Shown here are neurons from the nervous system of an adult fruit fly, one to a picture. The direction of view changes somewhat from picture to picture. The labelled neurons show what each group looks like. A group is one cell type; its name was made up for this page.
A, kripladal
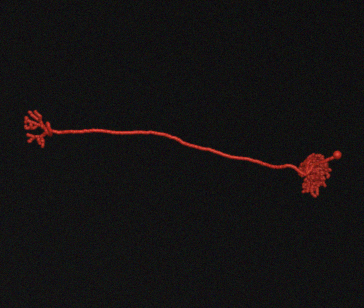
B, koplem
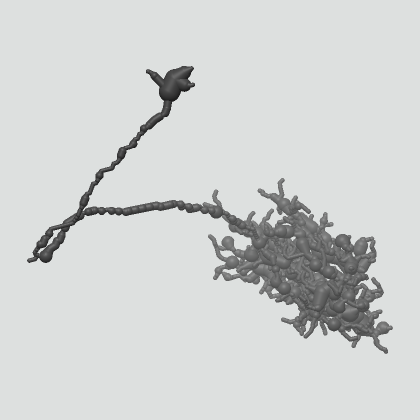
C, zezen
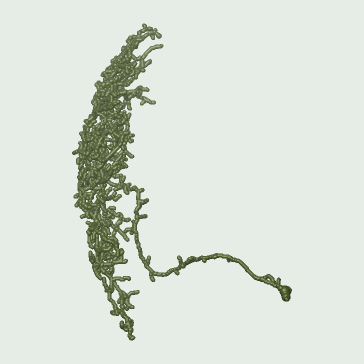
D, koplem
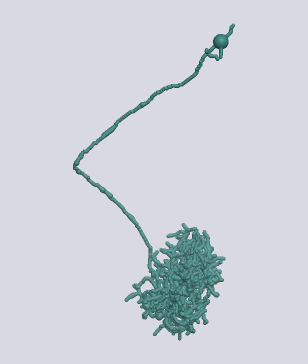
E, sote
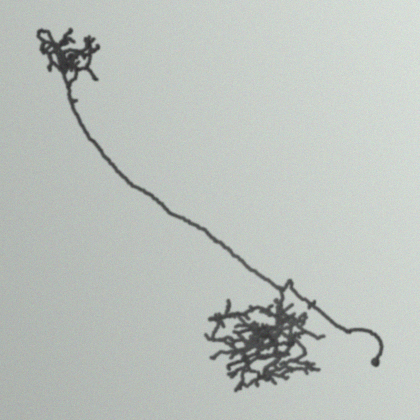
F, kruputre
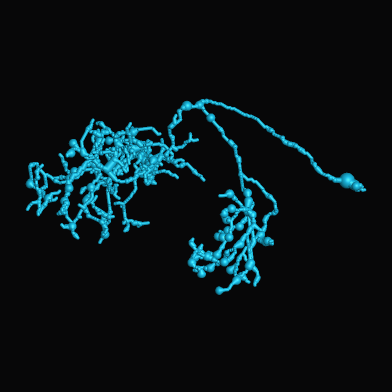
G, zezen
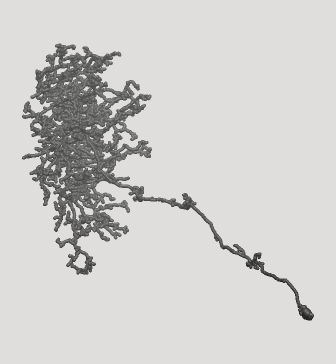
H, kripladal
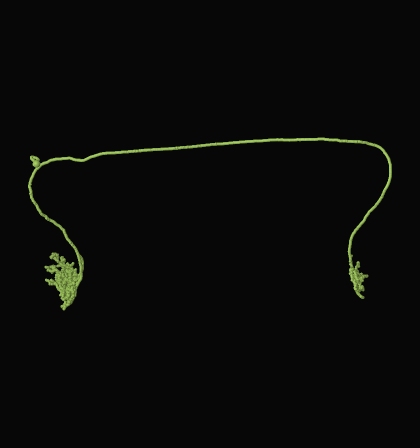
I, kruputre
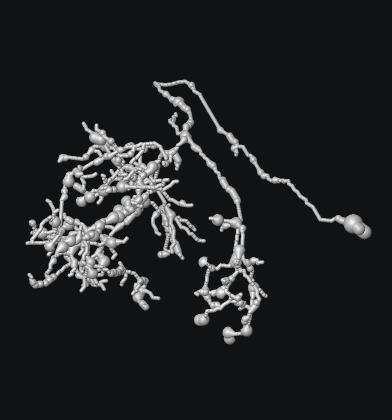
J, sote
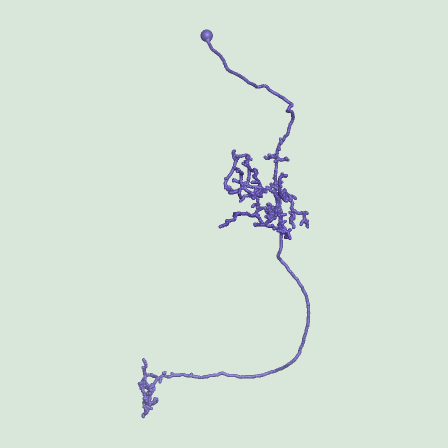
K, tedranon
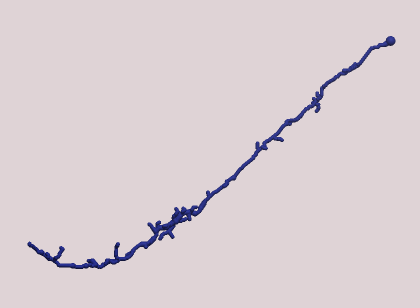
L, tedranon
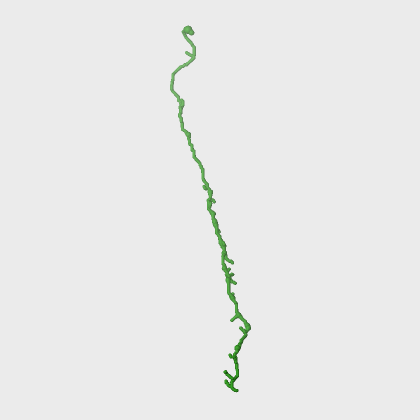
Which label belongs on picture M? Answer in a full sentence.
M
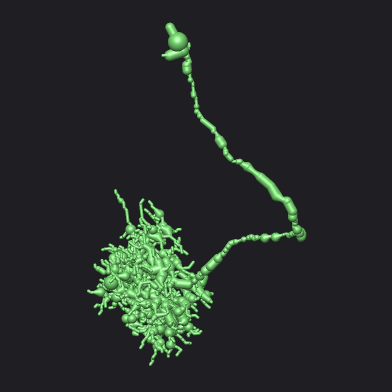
It belongs to koplem.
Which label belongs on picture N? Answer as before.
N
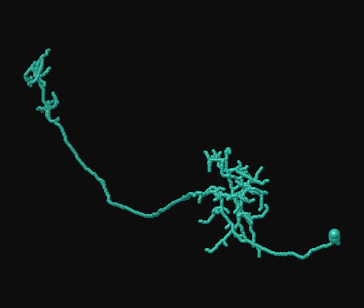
It belongs to sote.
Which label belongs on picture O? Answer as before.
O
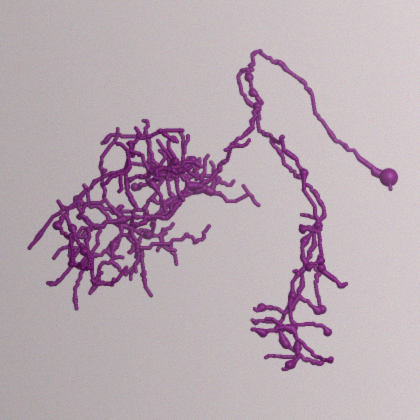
It belongs to kruputre.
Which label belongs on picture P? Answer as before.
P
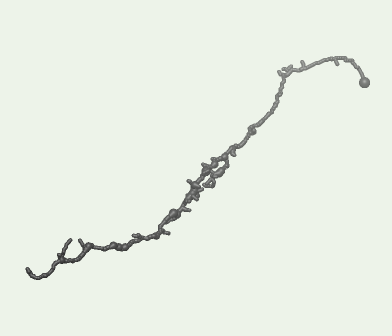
It belongs to tedranon.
